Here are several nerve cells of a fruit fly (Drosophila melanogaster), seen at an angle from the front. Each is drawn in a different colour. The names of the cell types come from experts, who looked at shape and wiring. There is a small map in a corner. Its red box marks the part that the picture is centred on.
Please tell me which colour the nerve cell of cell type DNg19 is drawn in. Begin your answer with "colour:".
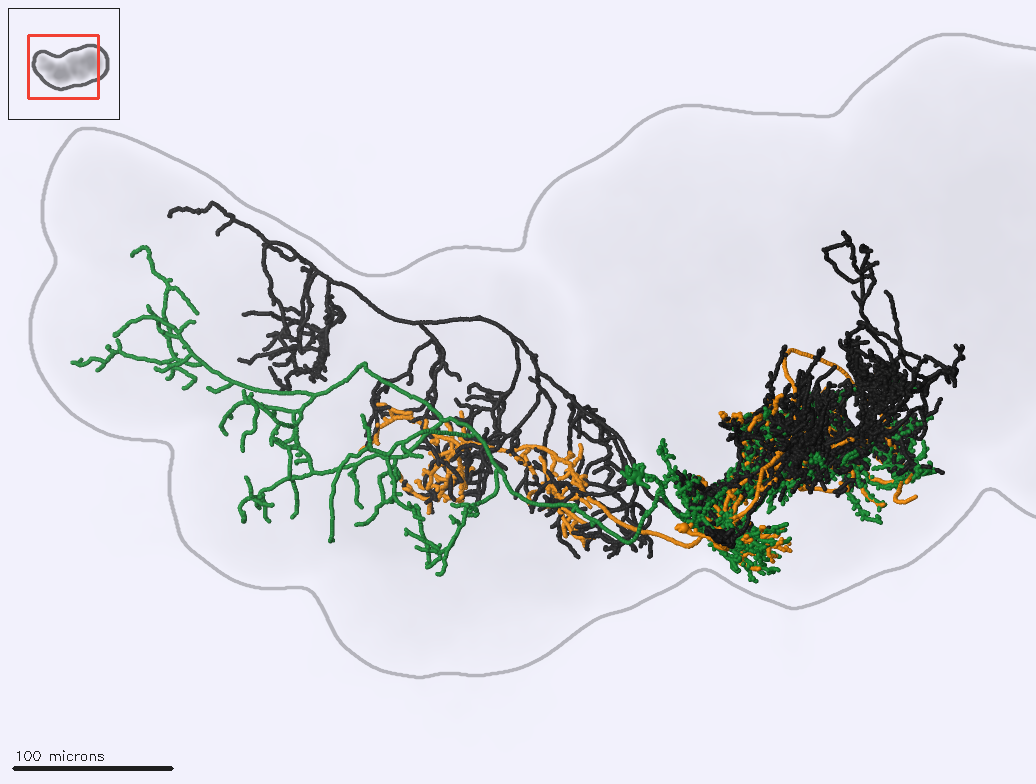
colour: orange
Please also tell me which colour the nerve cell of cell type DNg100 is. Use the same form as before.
colour: black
